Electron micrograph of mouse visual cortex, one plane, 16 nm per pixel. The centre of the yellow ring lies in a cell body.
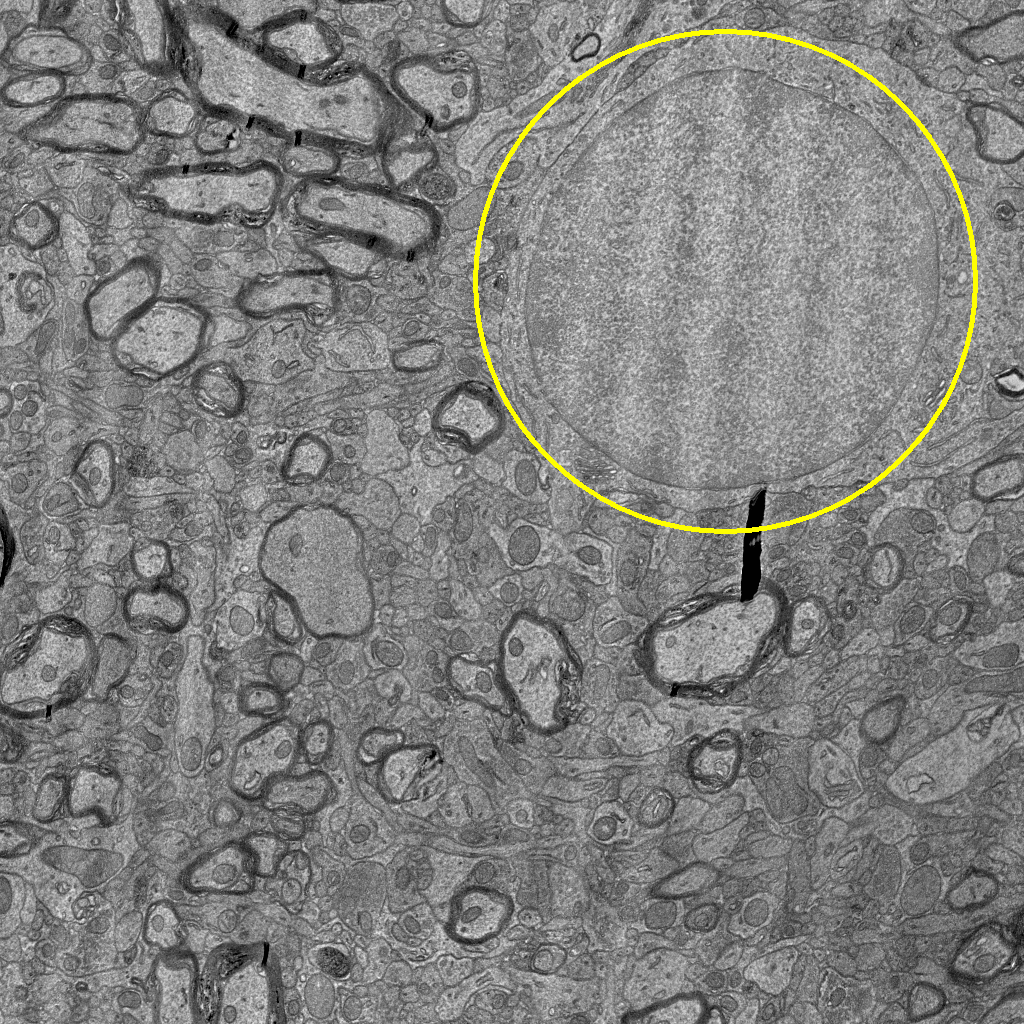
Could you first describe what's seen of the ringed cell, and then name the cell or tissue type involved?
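I see a large, nearly round nucleus with a smooth outline, lying entirely within the picture. Its chromatin: pale, finely dispersed, no thick dark band beneath the envelope. A small Golgi stack lies in the cytoplasm at its lower left. It is an oligodendrocyte.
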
